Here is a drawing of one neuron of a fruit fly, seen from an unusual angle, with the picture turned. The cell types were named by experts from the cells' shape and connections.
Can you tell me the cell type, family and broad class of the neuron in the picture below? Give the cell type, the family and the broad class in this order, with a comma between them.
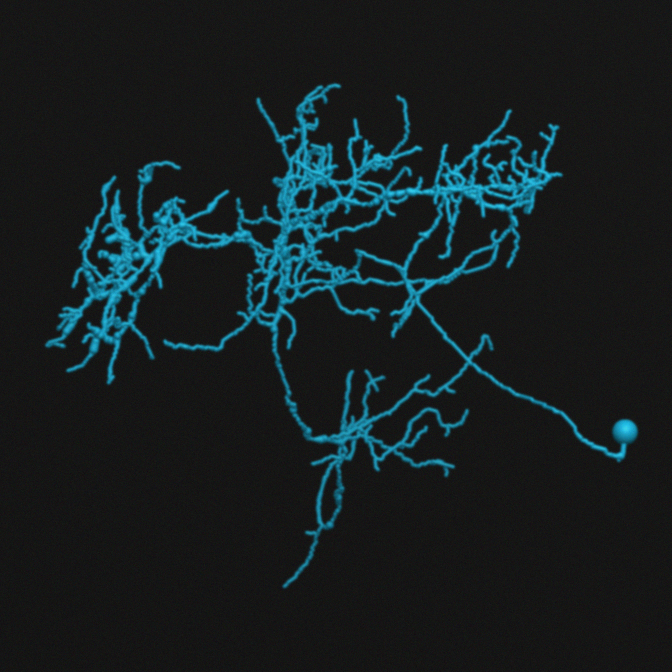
LAL300m, hemilineage SMPpv2_ventral, central-brain intrinsic neuron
